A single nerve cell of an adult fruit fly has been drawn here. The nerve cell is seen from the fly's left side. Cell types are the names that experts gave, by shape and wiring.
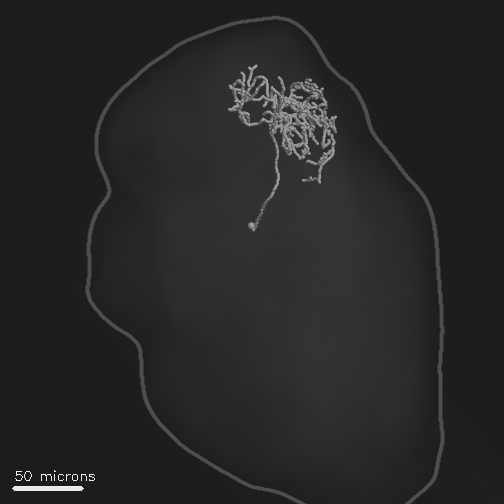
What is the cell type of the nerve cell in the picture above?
CB1241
